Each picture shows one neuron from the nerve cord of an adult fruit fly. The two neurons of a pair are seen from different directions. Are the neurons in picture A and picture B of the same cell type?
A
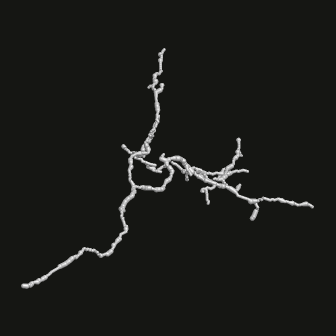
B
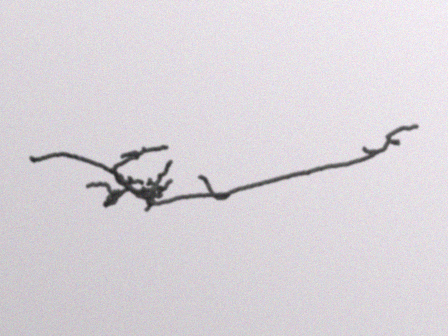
yes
